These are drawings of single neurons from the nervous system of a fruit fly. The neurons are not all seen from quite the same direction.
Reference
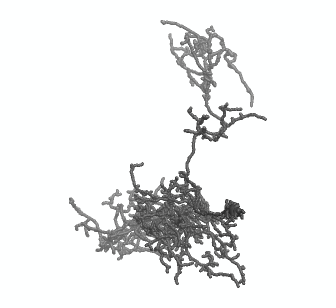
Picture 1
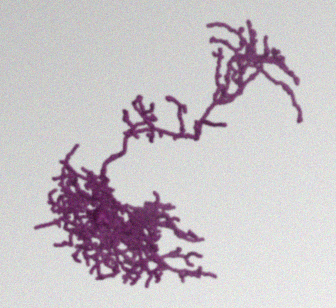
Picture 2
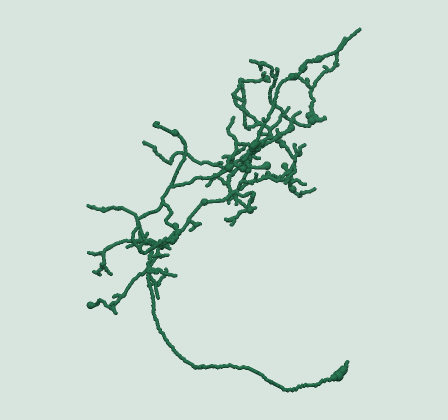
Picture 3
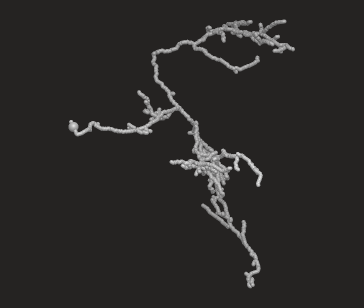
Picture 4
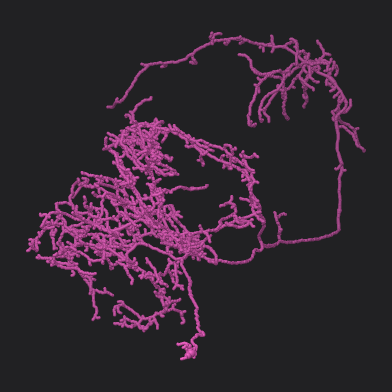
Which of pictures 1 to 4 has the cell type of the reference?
1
